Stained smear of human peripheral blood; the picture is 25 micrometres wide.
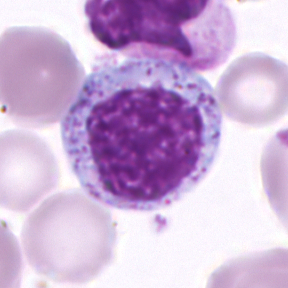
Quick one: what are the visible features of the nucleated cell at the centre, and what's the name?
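First, the chromatin is clumped into darker purple patches separated by paler spaces. Second, the nucleus shows no distinct nucleoli. Third, fine purple-red granules are scattered through the cytoplasm, which holds no vacuoles. The cell is a myelocyte.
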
